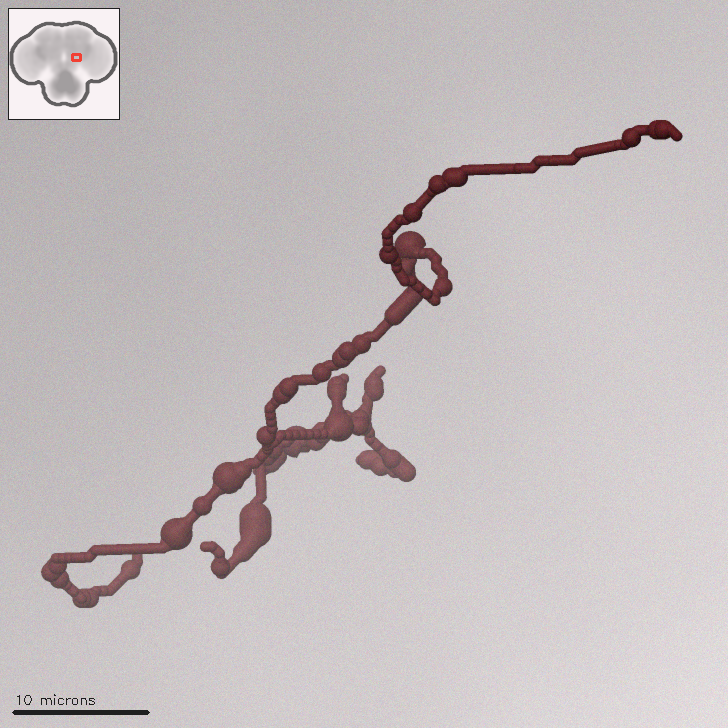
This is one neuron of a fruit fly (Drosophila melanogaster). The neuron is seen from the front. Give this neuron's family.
class olfactory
